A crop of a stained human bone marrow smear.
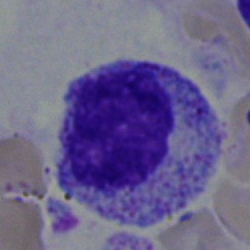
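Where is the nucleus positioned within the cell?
Off-centre, toward the upper left.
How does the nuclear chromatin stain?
Dark purple, and it appears fairly dense.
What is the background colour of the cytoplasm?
Pale lilac-grey.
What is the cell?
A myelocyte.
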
